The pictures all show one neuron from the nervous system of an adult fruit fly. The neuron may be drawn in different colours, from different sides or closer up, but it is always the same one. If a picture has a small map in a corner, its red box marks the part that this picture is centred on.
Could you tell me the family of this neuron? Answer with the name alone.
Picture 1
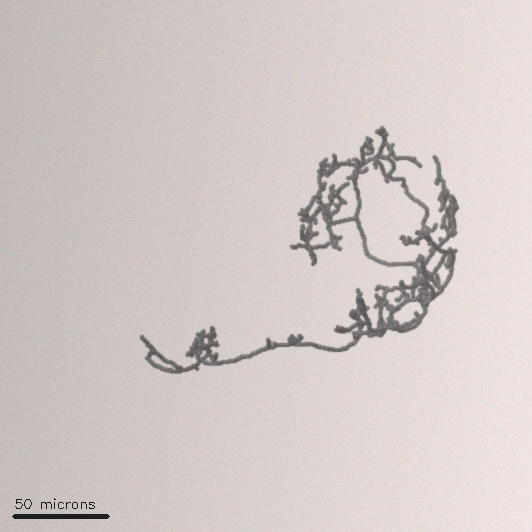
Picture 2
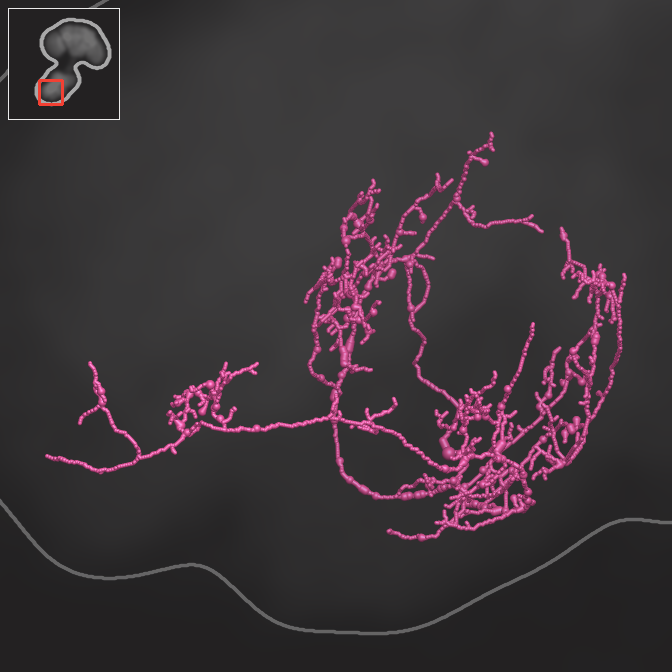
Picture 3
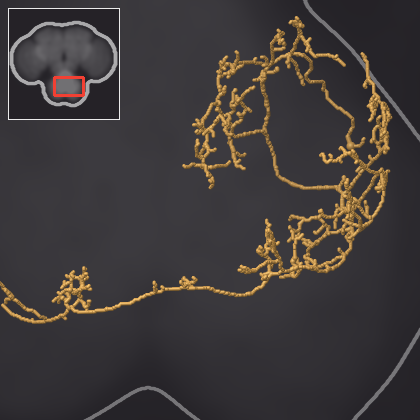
hemilineage 19A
